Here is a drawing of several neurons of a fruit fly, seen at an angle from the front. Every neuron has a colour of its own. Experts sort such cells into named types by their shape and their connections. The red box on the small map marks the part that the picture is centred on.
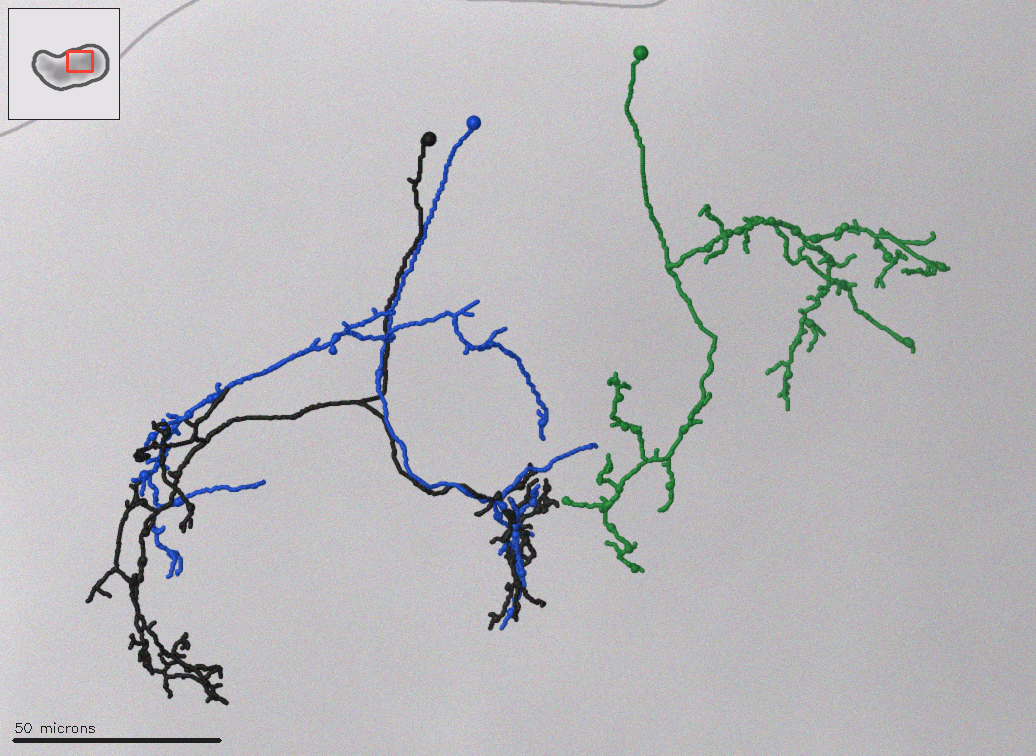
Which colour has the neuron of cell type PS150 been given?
black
